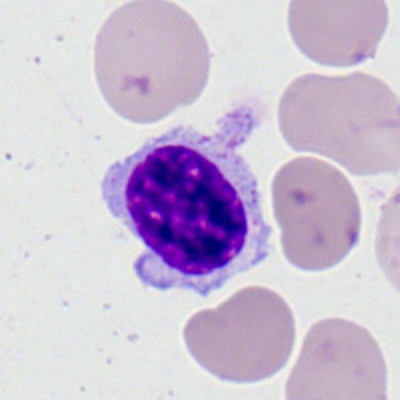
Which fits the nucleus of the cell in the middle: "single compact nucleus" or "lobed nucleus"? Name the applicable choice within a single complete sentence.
Its nucleus forms a single compact mass of round, oval or kidney shape.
